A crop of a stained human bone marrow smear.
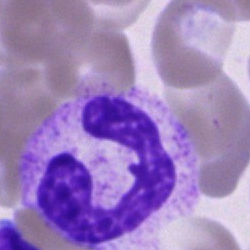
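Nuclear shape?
A single thick curved band bent into a C, open side facing left.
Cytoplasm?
Abundant, pale pinkish-lilac, with fine purple granules scattered throughout.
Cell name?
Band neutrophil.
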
